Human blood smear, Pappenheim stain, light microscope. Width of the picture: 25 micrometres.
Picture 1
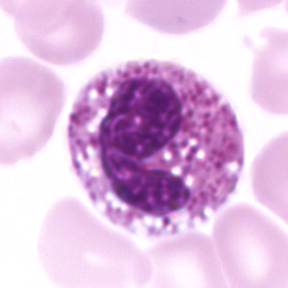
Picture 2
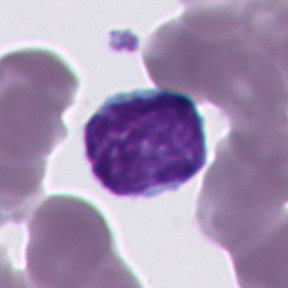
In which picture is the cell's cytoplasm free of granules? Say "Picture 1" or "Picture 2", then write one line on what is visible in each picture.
Picture 2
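In picture 1: Coarse, round granules fill the cytoplasm.
In picture 2: The cytoplasm shows no granules.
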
